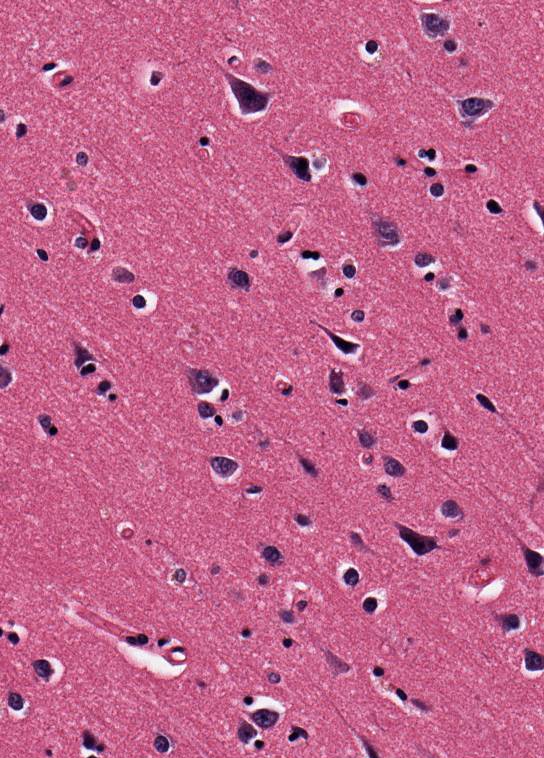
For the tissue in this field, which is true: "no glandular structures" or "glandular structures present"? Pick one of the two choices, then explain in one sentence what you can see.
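No glandular structures. Cells lie scattered singly across a finely fibrillar pink background without forming any glands, tubules or epithelial layers.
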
